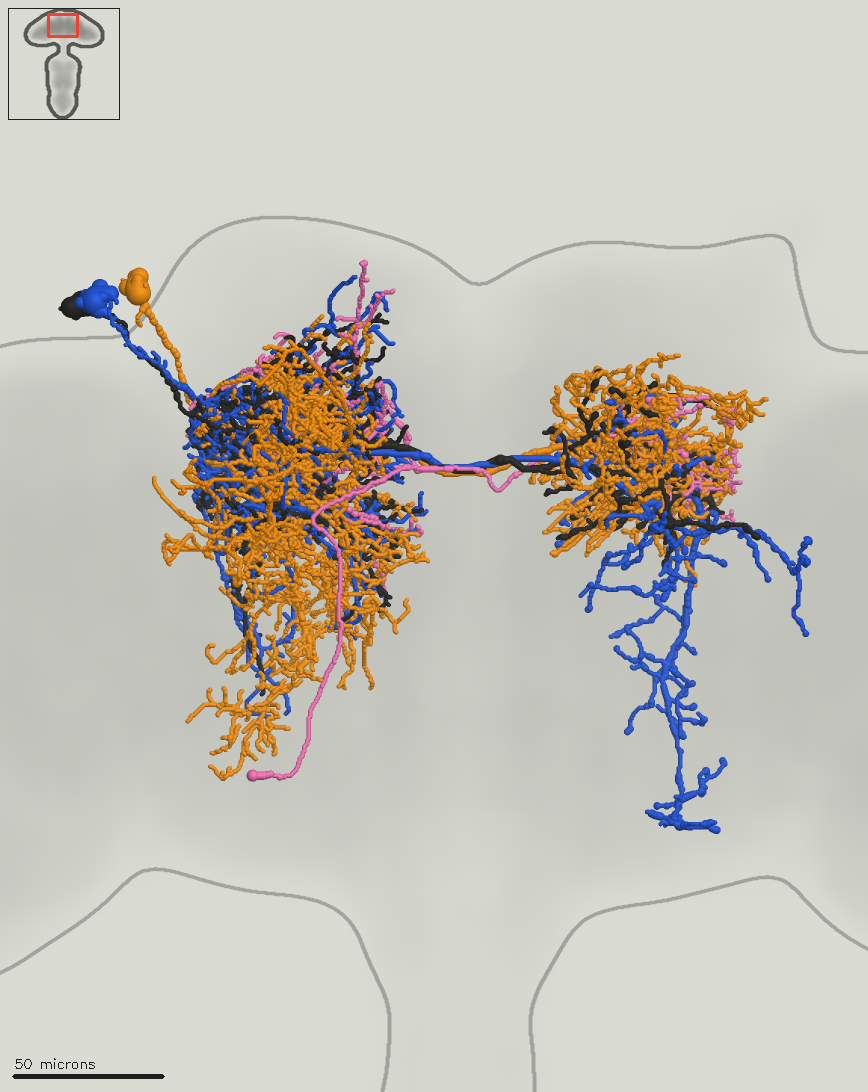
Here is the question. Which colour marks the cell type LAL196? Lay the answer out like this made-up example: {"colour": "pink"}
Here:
{"colour": "pink"}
